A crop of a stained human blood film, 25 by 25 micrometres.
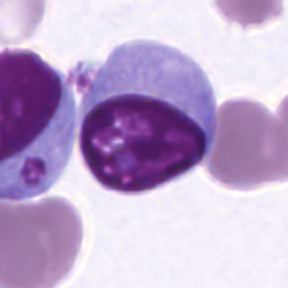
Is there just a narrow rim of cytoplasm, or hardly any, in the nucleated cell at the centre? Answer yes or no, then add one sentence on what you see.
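No. The cytoplasm forms a broad cap above the nucleus.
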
